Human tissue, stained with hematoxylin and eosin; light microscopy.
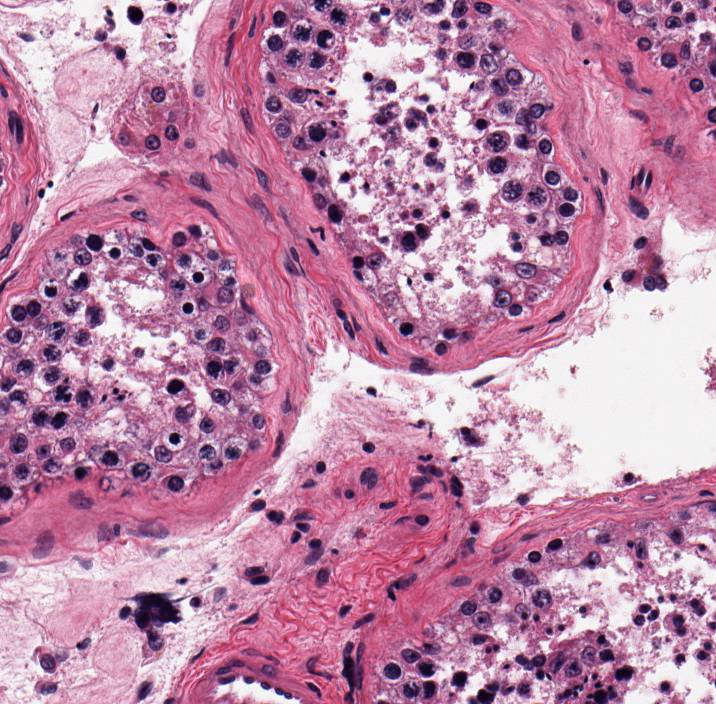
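Testis: rounded tubule cross-sections fill the upper centre, left half and lower right, loose tissue between. Each is wrapped in thick, pink, wavy, layered collagen with flattened spindle-shaped nuclei running around it. Inside are many round cells with round, dark purple nuclei, several with clumped chromatin.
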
